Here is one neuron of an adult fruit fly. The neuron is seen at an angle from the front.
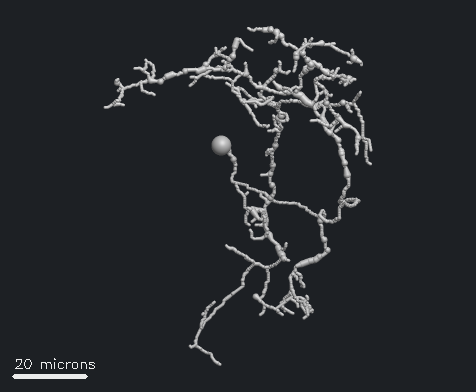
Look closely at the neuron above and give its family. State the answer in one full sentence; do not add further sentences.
It is hemilineage SLPpl2 that names the family of this neuron.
